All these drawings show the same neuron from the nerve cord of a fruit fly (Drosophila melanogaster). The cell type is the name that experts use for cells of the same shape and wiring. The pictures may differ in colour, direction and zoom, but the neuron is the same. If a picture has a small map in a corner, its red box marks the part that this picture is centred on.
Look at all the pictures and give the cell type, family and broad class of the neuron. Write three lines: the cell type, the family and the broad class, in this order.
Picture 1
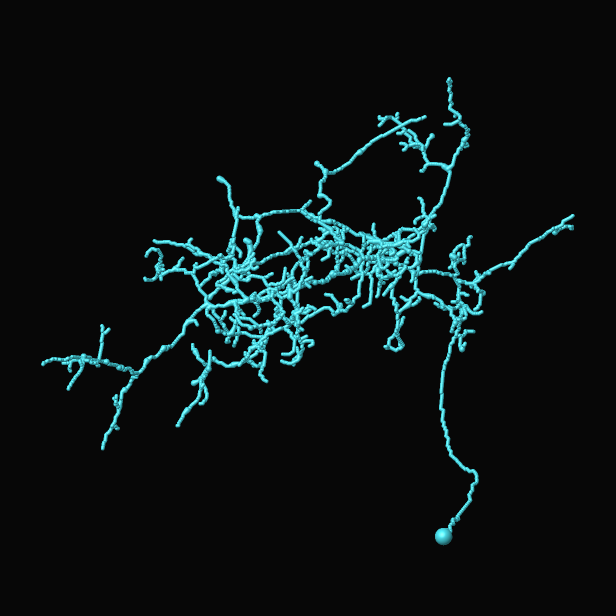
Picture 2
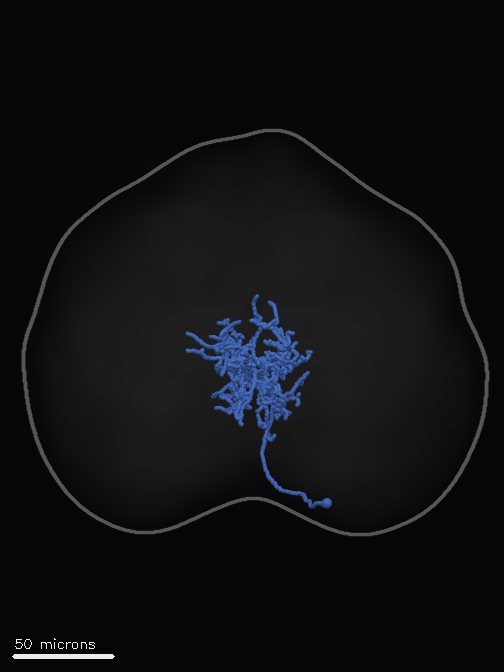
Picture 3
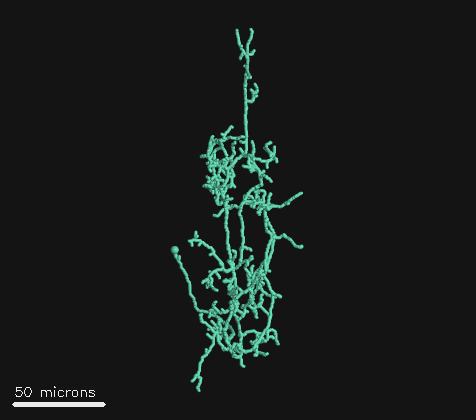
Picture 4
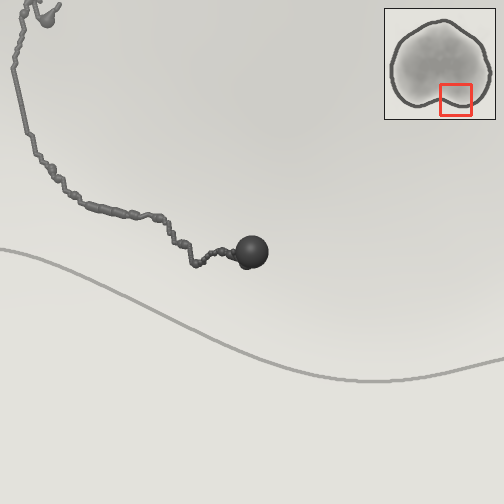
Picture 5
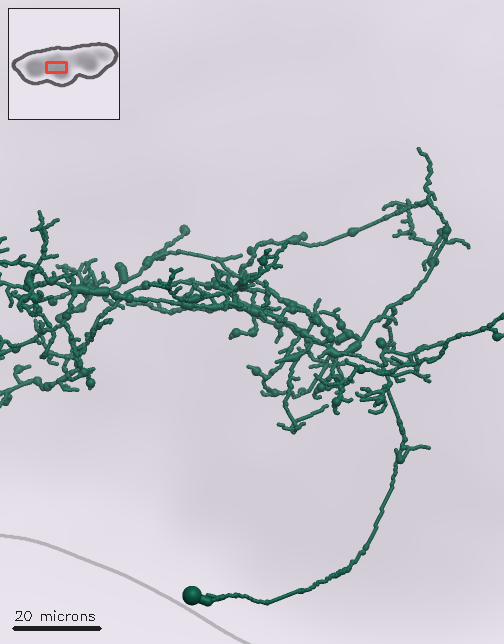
IN05B061
hemilineage 05B
nerve-cord intrinsic neuron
